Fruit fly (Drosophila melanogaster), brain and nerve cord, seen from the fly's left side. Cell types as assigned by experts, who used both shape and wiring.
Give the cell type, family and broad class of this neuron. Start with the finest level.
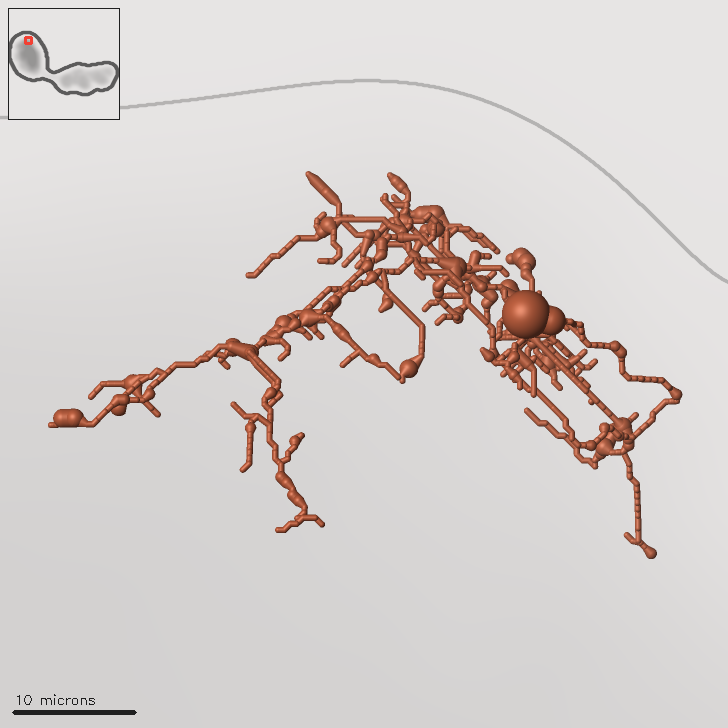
CB1154; hemilineage LHd2; central-brain intrinsic neuron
